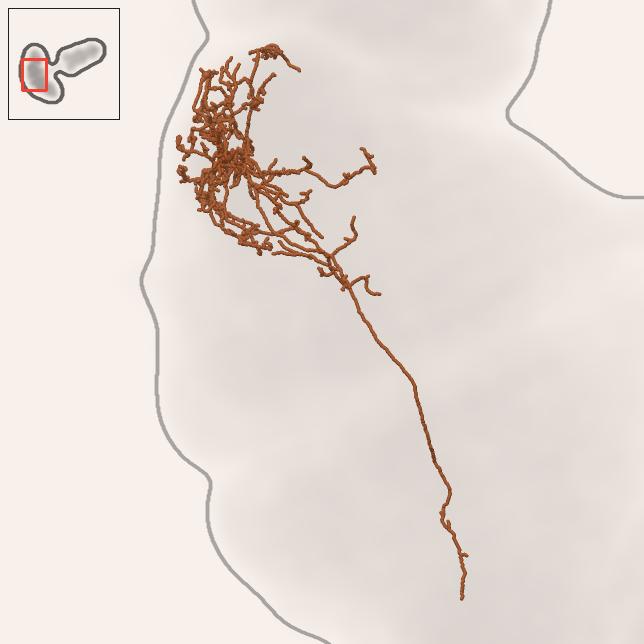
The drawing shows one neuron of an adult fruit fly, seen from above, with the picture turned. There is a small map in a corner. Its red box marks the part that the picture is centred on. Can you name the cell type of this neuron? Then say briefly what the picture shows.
The cell type is CB2672. Its broad class is central-brain intrinsic neuron. It lies in the brain. Dozens of branch ends can be seen.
